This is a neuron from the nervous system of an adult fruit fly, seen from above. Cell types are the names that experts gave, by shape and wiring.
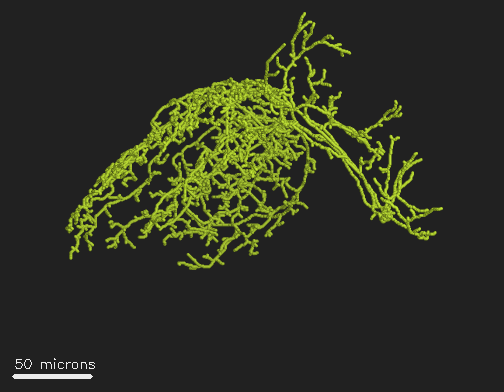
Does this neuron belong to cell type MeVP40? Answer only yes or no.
no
